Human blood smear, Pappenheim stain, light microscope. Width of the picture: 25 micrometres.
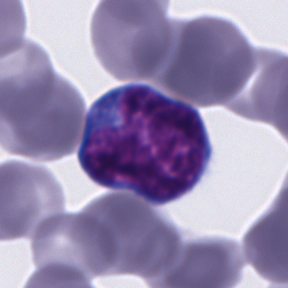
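Typical lymphocyte. Outline roughly round, a few shallow angular corners. Nucleus fills nearly whole cell; chromatin dark purple, coarsely clumped. No vacuoles in cytoplasm.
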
